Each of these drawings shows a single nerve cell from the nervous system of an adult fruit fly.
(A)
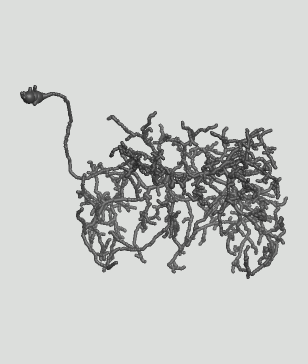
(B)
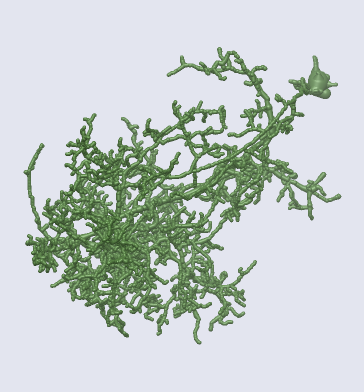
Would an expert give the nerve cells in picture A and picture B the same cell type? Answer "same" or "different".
different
